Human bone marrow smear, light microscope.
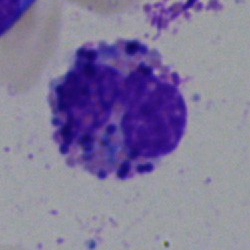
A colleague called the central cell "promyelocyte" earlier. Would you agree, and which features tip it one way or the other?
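See those dark granules sitting right at the edge, making the margin bumpy, and how noticeably they vary in size? That makes it a basophil, not a promyelocyte.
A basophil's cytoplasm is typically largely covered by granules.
Otherwise the cell is roughly round, and the clump of small purple fragments above and to the right of it doesn't touch it.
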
